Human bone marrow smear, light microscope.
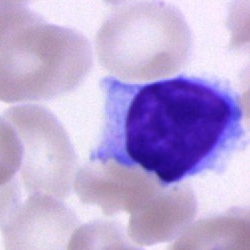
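Lymphocyte, the cell in the middle of this stained bone marrow smear. Its nucleus looks to be a single mass, with no lobes. The cytoplasm is pale blue, and I notice it forms a wider rim on the left side than on the right. The margin seems ragged, with fine irregular projections.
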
